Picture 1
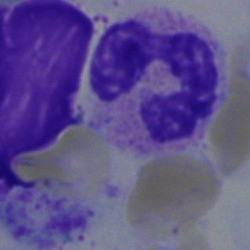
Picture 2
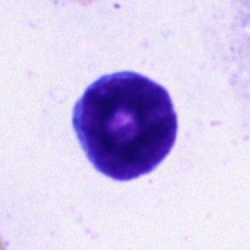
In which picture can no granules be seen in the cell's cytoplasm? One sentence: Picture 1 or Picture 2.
Picture 2 has the cell with no visible granules in its cytoplasm.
